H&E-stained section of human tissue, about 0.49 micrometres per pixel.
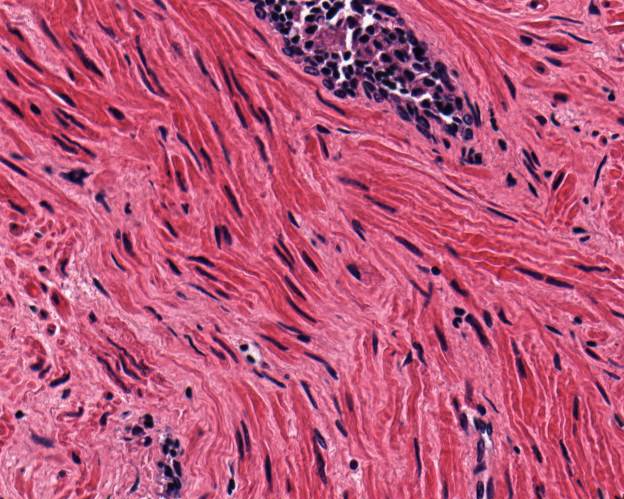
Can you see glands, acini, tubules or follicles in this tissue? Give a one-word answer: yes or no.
No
